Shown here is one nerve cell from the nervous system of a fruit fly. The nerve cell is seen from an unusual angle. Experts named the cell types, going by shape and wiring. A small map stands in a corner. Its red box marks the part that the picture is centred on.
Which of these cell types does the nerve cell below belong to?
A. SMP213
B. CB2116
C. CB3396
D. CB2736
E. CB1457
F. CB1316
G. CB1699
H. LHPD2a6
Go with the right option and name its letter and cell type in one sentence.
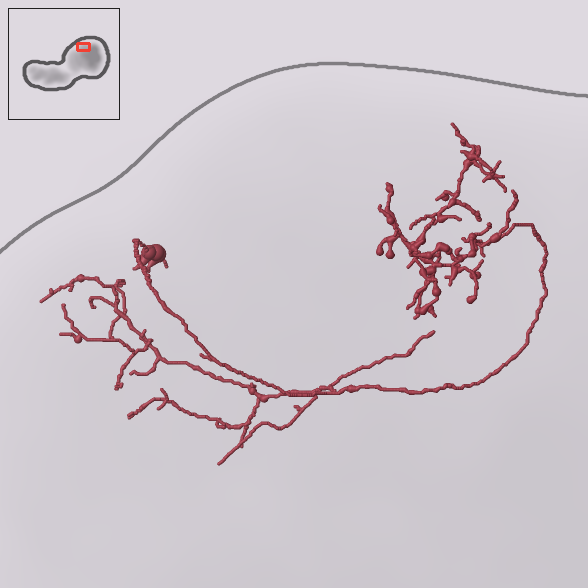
Cell type CB2116, option B, is the one the nerve cell has.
